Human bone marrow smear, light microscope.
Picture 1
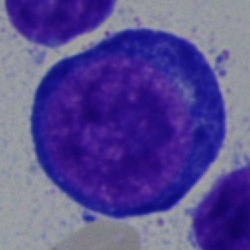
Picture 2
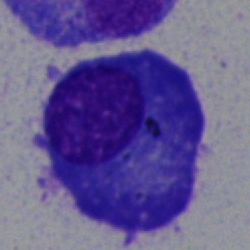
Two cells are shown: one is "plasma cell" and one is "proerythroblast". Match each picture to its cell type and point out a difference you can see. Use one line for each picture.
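The cell in picture 1 is a proerythroblast. The nucleus fills most of the cell, leaving a narrow rim of cytoplasm.
The cell in picture 2 is a plasma cell. The cytoplasm is plentiful and stains deep blue.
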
